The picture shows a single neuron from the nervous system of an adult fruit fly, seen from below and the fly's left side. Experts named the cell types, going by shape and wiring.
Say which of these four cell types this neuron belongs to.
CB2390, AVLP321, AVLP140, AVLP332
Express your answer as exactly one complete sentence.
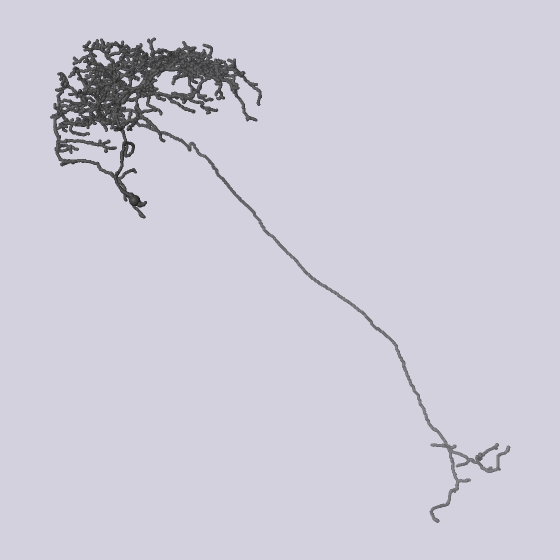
This neuron carries the cell type designation AVLP321.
